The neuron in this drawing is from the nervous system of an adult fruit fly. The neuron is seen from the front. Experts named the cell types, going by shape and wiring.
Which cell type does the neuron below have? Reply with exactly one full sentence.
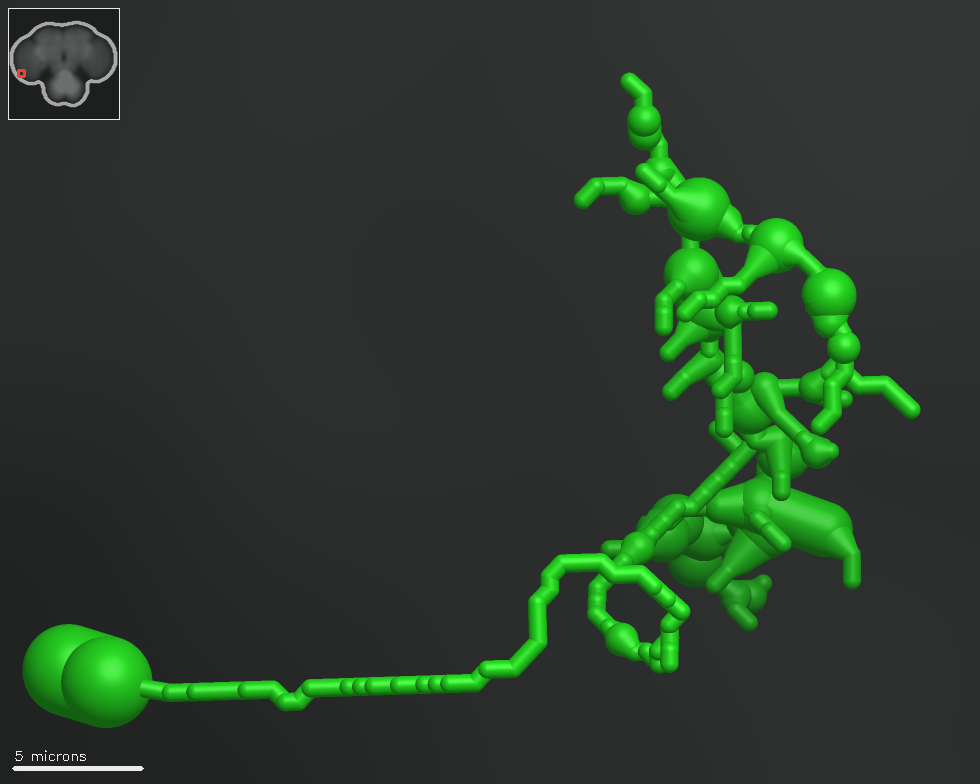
By its cell type, the neuron is Dm15.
